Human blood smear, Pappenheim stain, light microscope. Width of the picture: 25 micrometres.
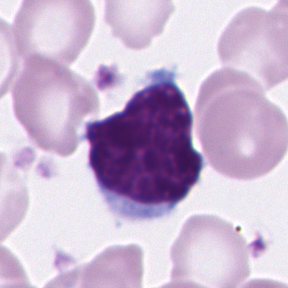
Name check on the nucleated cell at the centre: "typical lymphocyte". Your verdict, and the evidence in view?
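Nucleus: about 11 micrometres across, filling about 80% of the cell's area.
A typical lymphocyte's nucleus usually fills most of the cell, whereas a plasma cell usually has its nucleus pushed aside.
For typical lymphocyte, against plasma cell. Cytoplasm: scant, pale blue, lying mostly as a crescent along the lower edge.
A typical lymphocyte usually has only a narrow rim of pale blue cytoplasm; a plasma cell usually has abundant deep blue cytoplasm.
Again lymphocyte, not plasma cell. Chromatin: dark purple, coarsely clumped.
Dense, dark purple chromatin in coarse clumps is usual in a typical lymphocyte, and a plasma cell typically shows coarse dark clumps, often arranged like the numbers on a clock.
Fits both. Also seen: irregular, angular outline; fine, wispy blue fringe at the top edge; no vacuoles. Verdict: typical lymphocyte fits.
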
